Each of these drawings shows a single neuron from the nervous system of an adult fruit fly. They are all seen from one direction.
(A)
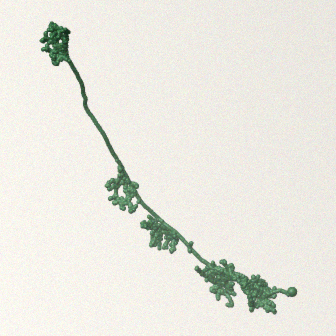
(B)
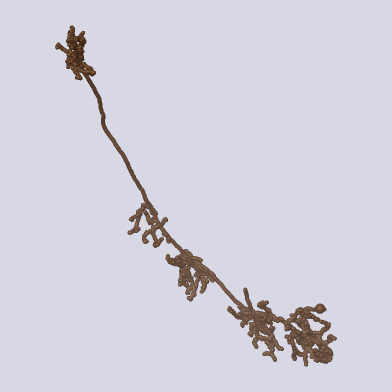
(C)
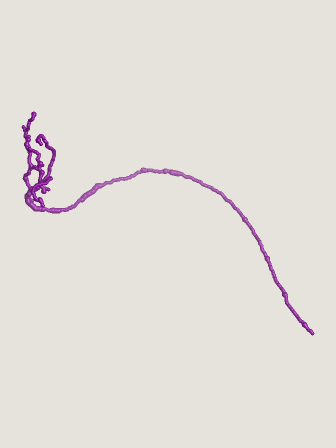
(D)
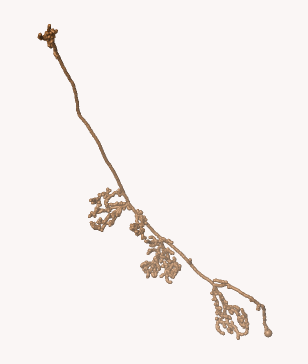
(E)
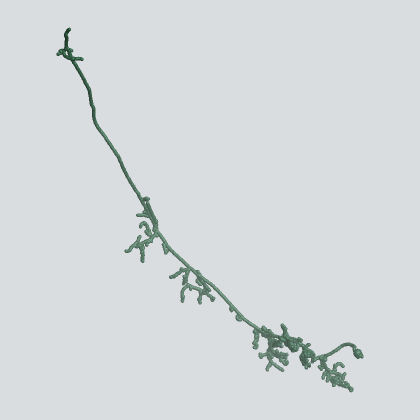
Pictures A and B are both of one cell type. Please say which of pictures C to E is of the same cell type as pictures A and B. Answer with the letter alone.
E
